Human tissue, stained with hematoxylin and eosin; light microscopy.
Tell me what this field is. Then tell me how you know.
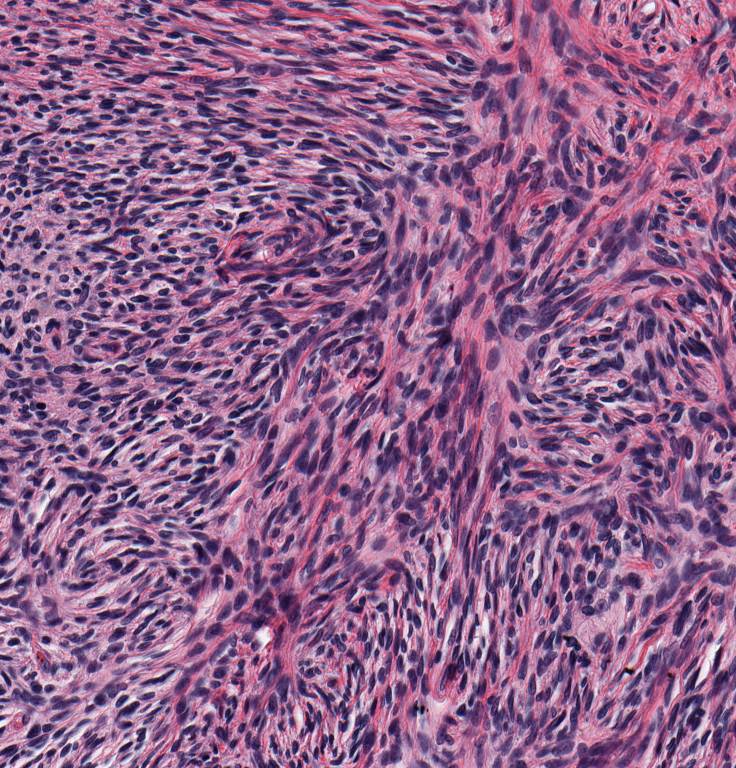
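Here the tissue is ovarian cortex. Densely packed spindle cells make up the whole field in intersecting fascicles, and in the lower left they curve round into concentric whorls.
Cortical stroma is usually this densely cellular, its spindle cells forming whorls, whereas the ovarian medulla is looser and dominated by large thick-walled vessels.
Vessels here are few, small and inconspicuous.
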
